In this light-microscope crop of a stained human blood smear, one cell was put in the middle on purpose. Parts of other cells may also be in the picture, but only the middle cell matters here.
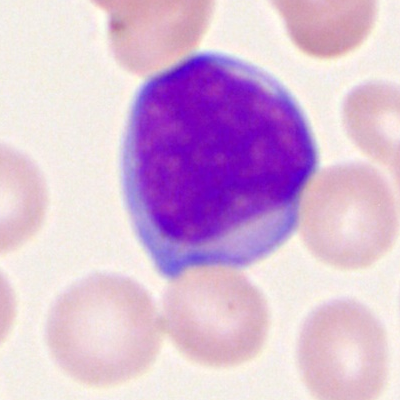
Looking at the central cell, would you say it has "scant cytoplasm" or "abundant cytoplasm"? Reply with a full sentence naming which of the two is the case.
What cytoplasm the cell has forms just a narrow rim.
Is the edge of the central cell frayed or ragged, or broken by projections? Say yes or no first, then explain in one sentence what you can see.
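No. The cell outline is smooth, with no surface projections.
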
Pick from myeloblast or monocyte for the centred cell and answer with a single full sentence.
Framed in the middle of the crop is a myeloblast.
